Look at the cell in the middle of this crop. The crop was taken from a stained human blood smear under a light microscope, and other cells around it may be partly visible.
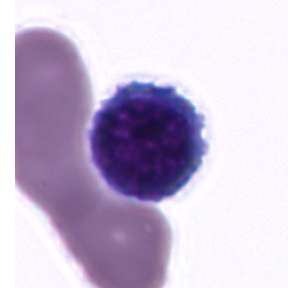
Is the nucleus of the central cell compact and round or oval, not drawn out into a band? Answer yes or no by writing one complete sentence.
Yes, compact and round or oval, the nucleus is not drawn out into a band.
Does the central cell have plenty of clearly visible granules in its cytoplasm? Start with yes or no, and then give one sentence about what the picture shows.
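No. No distinct granules are seen in the cytoplasm.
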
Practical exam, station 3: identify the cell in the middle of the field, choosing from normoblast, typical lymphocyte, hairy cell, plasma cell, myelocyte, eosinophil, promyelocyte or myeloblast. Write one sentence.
Within this crop, a plasma cell occupies the central position.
